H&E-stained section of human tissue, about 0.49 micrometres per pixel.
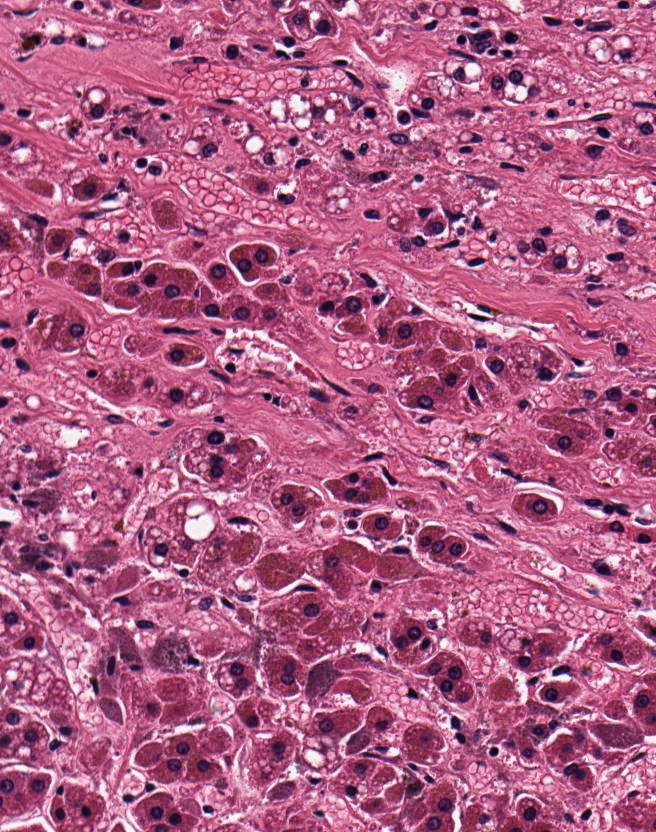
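Adrenal gland: cells lie in nests and short cords, separated by thin stromal strands with small dark elongated nuclei. Pink collagen bands cross the upper half obliquely from upper left rightward. Large polygonal cells with dense, granular, deeply eosinophilic cytoplasm predominate in the lower half.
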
